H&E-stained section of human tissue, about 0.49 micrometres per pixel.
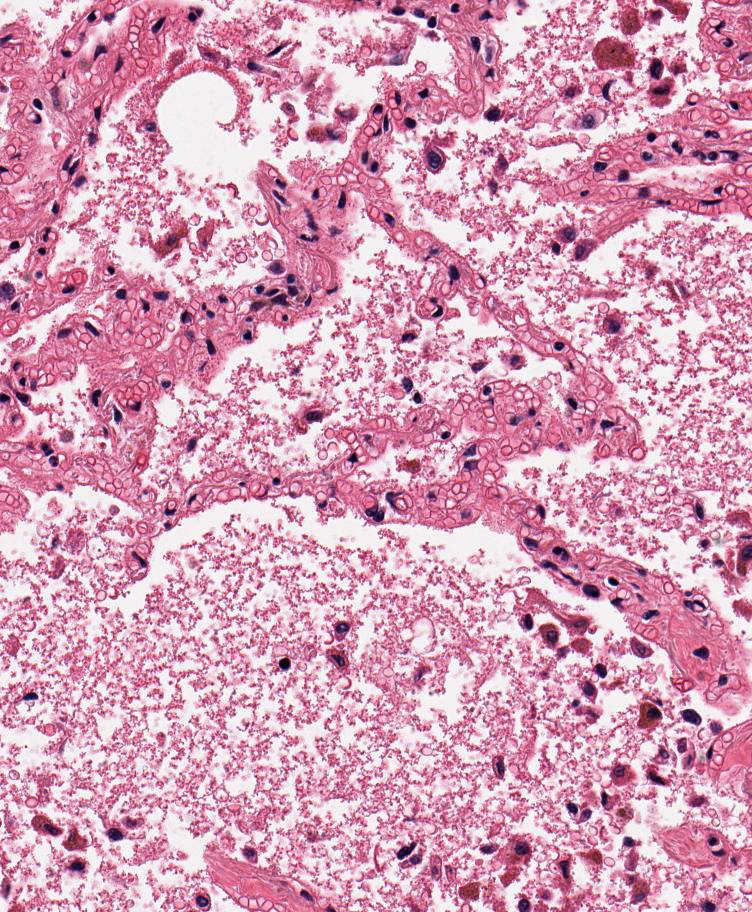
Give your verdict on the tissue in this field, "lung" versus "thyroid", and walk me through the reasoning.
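This is lung. Thin, branching pink walls divide the field into large, irregular open spaces. A single round space with a smooth rim, near the top, left of centre, is empty.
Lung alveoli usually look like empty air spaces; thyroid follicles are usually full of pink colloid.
No glands or tubules are present.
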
